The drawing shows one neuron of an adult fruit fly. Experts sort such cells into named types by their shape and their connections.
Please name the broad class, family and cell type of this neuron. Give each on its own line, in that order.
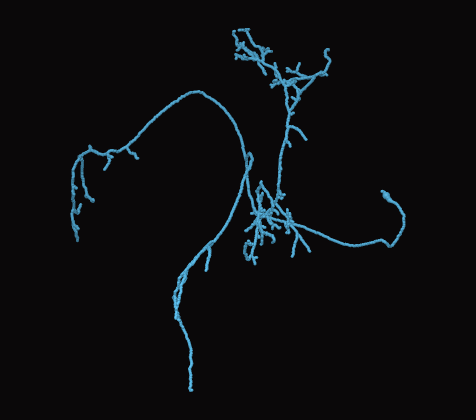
nerve-cord intrinsic neuron
hemilineage 18B
IN18B046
